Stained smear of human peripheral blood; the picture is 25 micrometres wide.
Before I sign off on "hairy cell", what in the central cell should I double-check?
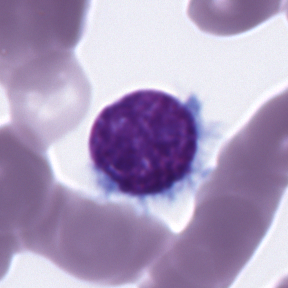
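Look at the fine hair-like projections fringing this hairy cell, mostly on its right and lower sides.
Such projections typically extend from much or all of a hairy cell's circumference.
They fit the name, though here they lie mostly on two sides rather than all round. The cytoplasm is pale blue, but it forms only a scant rim around the nucleus.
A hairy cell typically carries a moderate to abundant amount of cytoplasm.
So the rim does not fit. The chromatin is dense, dark purple and clumped.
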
